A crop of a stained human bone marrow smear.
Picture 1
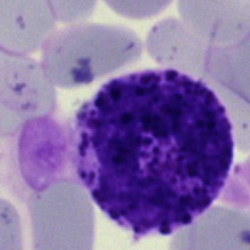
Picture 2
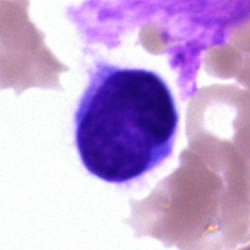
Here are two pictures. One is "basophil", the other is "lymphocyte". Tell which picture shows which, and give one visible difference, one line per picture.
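Picture 1: basophil. The cell is packed with coarse dark purple-black granules.
Picture 2: lymphocyte. No granules are seen in the cytoplasm.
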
